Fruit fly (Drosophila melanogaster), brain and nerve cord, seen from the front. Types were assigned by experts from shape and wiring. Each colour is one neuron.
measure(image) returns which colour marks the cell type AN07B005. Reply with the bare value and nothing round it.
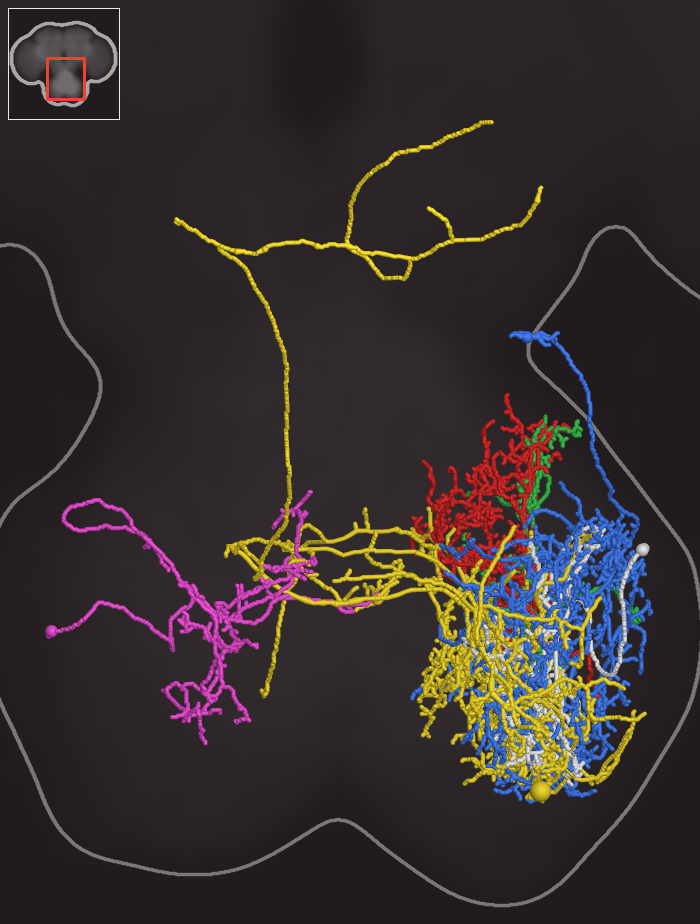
yellow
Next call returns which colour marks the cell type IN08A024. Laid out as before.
white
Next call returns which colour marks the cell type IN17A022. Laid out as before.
blue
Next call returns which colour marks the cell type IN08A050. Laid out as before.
magenta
